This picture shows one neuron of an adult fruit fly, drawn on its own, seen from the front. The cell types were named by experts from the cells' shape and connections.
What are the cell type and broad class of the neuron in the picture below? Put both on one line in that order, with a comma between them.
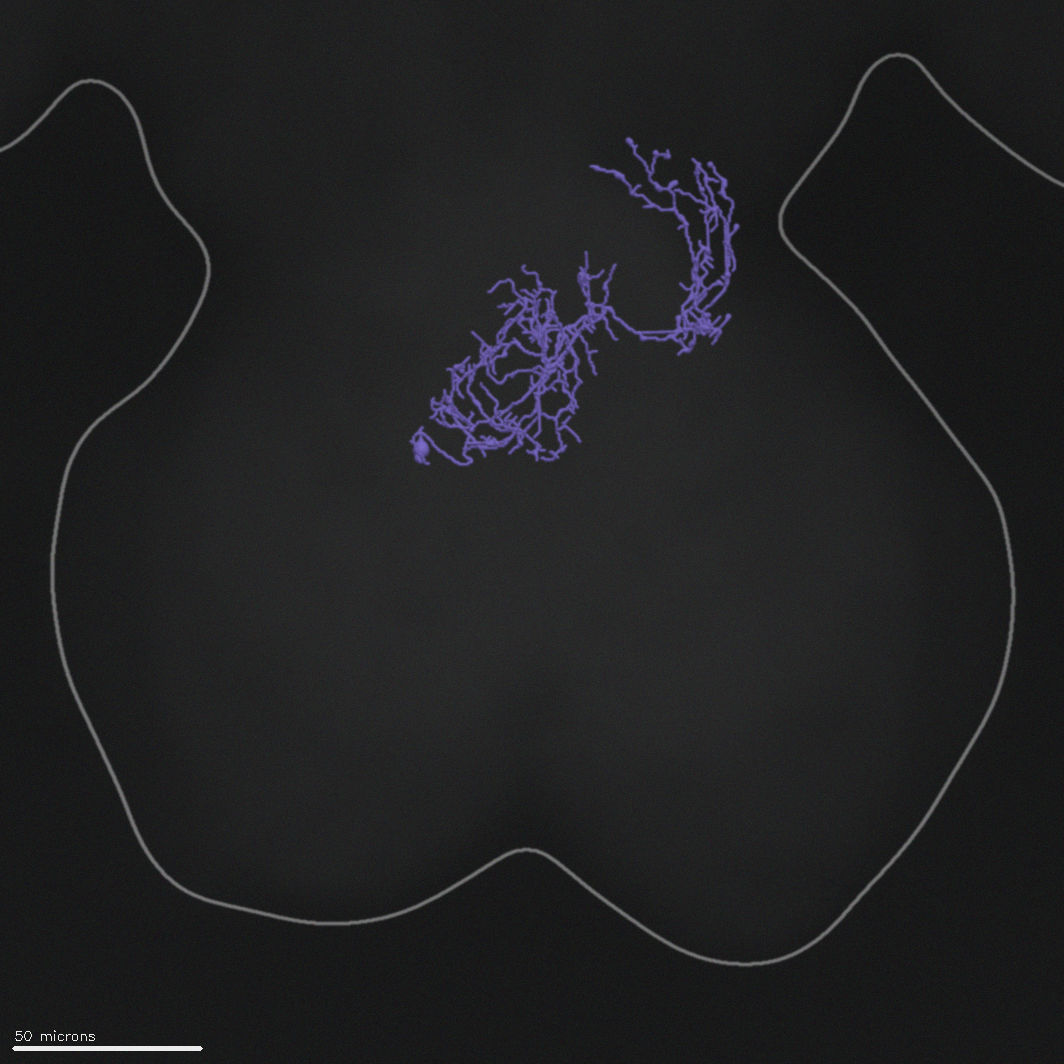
INXXX396, nerve-cord intrinsic neuron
